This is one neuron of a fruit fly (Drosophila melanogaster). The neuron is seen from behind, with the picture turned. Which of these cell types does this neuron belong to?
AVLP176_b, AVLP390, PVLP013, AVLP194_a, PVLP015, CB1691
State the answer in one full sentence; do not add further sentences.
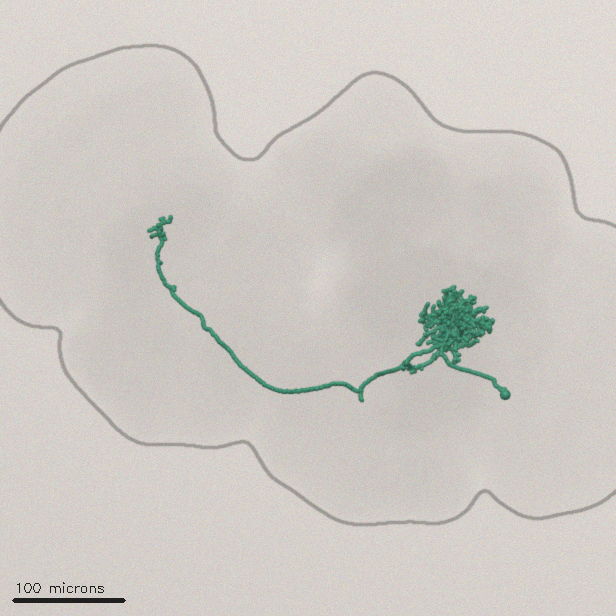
The neuron belongs to cell type AVLP194_a.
